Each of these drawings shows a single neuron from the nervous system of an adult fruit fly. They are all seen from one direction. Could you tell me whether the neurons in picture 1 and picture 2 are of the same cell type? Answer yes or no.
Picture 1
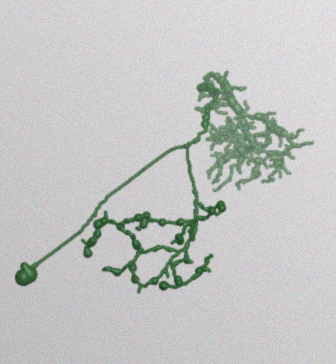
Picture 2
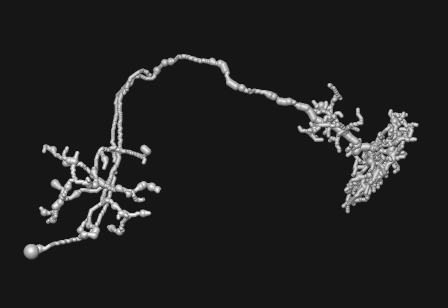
yes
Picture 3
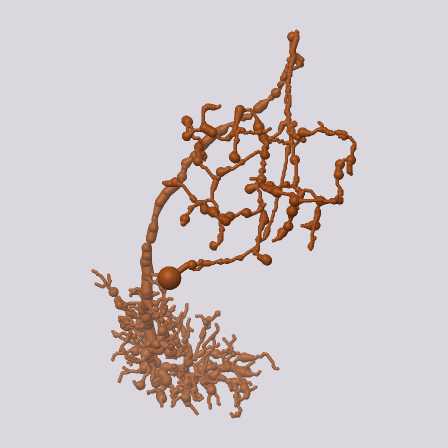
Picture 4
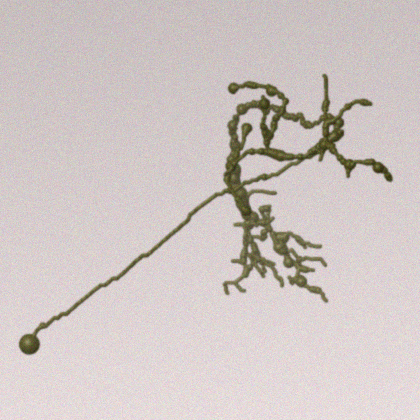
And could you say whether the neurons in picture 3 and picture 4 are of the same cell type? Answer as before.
no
